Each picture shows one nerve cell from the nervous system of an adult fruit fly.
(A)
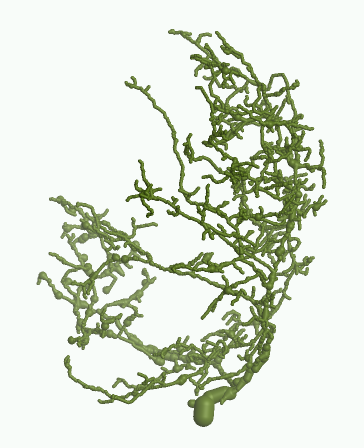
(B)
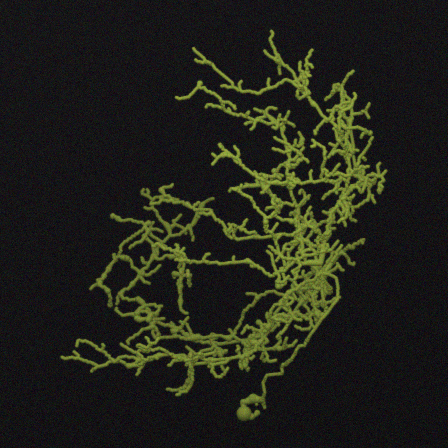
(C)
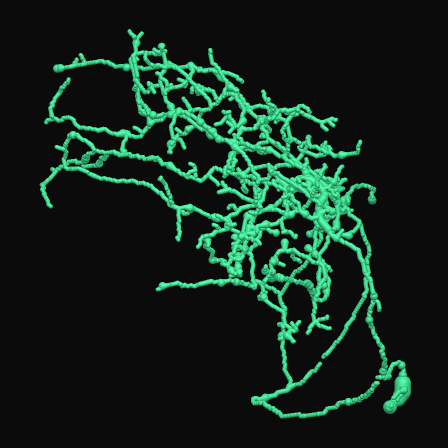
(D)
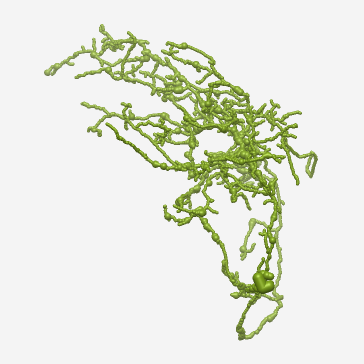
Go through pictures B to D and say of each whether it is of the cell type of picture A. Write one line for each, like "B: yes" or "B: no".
B: yes
C: no
D: no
